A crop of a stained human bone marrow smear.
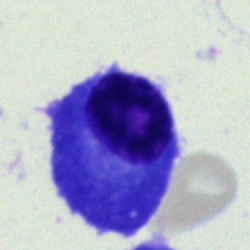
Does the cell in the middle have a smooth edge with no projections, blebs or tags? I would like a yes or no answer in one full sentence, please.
No, there is a ragged or frayed outline, or projections, blebs or tags, on this cell.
